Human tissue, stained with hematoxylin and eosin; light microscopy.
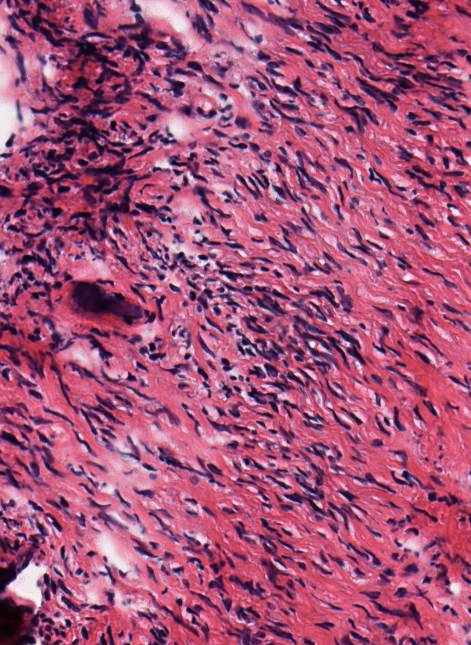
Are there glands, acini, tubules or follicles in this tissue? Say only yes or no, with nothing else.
No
